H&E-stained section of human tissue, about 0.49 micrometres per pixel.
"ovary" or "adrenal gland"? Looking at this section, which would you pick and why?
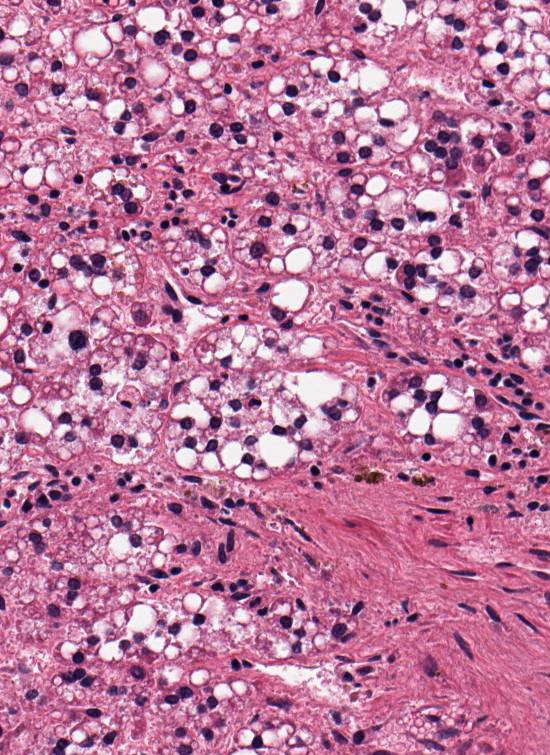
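Adrenal gland. Thin pink fibrous septa divide the cells into nests across most of the field.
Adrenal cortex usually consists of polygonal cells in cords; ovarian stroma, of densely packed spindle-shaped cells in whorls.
Most cells hold several clear round vacuoles of varying size, small round dark nuclei, and pale pink, finely granular cytoplasm.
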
